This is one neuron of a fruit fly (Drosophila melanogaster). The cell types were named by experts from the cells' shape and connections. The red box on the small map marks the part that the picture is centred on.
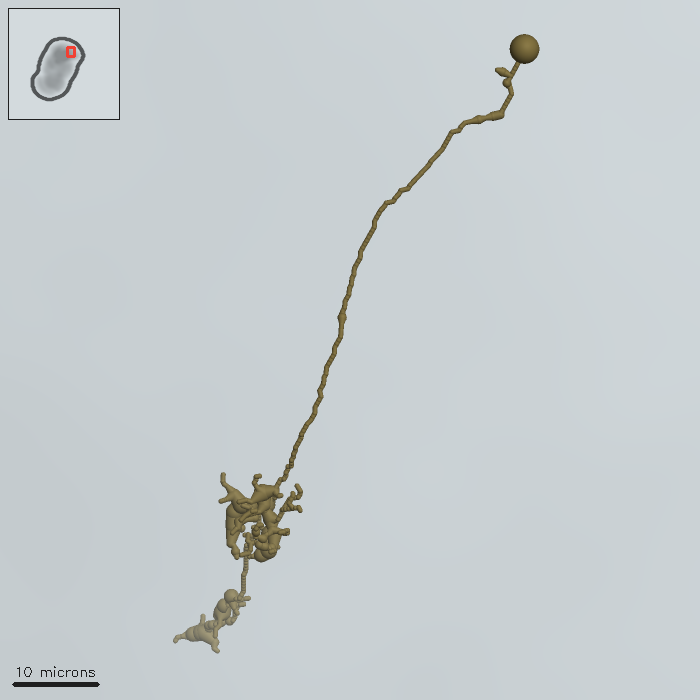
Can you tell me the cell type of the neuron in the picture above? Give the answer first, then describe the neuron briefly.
The cell type is Mi9. Its broad class is optic-lobe intrinsic neuron. The cell body can be seen at the upper right of the picture. From top to bottom in the picture it spans about 75 microns.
